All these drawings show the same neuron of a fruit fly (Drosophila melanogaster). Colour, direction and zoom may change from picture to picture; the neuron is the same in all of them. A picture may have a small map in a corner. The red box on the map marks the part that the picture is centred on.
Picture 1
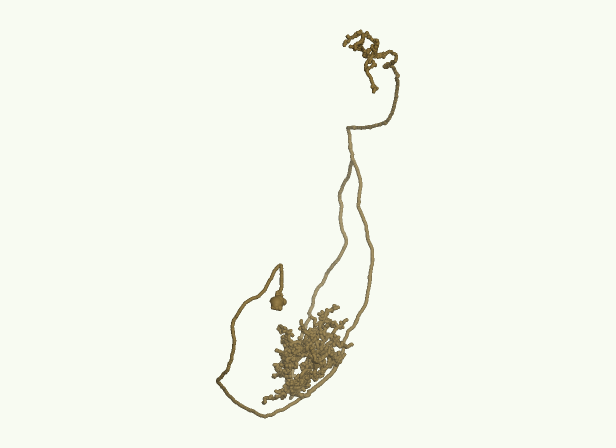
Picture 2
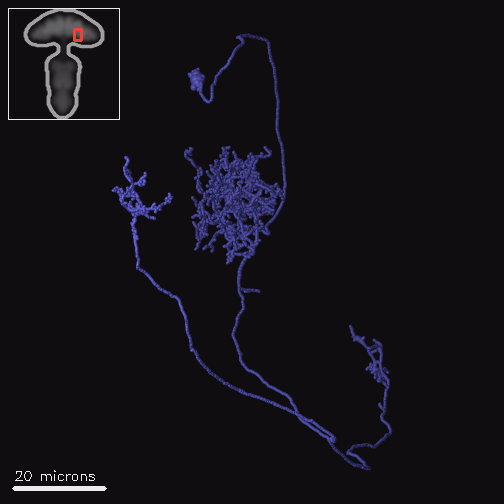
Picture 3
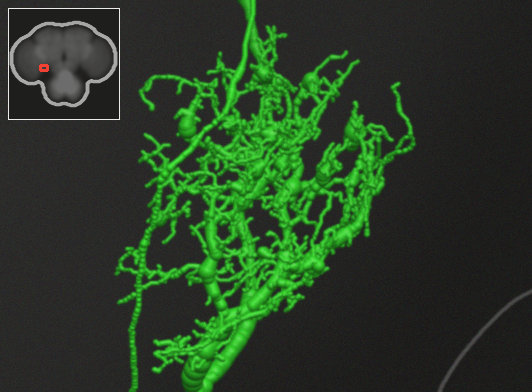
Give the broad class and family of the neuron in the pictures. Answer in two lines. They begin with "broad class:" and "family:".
broad class: visual projection neuron
family: LLPC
